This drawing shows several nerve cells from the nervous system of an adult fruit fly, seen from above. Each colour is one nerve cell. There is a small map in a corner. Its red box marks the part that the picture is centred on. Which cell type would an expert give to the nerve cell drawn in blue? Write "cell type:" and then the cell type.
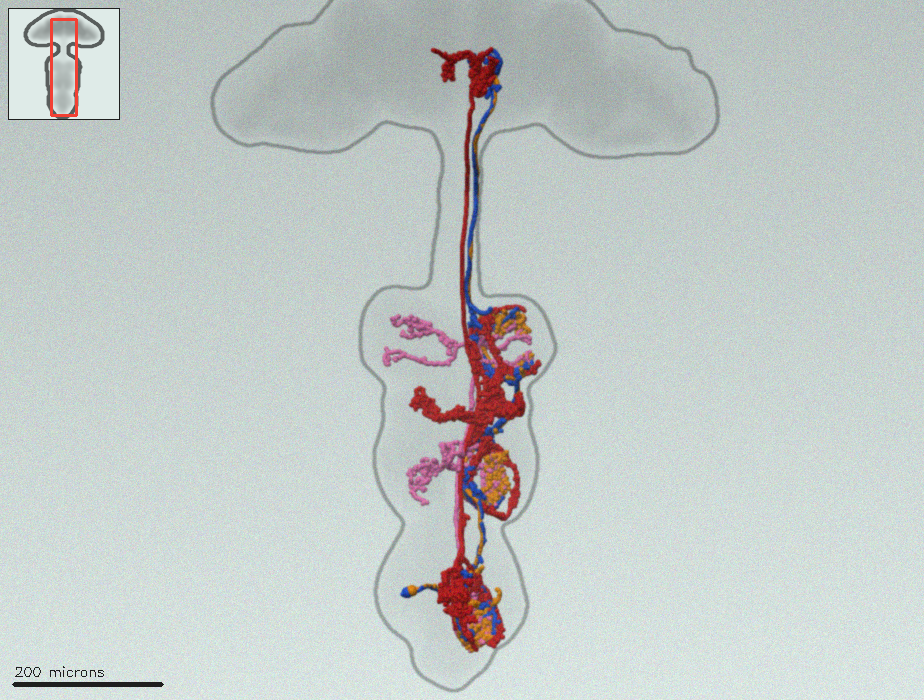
cell type: ANXXX092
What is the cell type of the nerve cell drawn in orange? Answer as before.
cell type: ANXXX086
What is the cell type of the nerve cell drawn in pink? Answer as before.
cell type: IN05B017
